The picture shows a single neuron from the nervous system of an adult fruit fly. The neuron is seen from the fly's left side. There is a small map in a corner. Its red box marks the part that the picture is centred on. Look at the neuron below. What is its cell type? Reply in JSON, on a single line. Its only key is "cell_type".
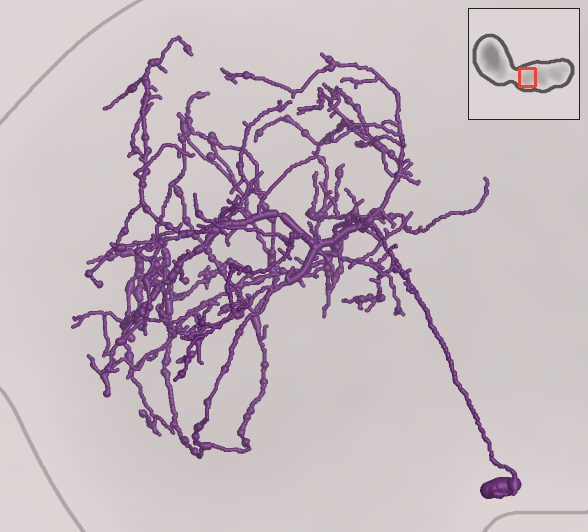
{"cell_type": "IN12B020"}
